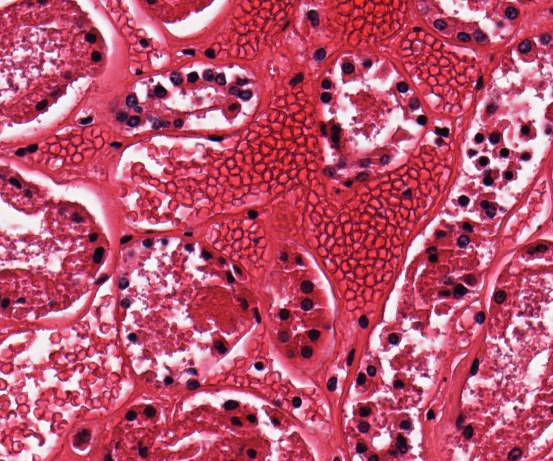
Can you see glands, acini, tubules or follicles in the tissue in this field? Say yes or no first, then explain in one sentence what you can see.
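Yes. The field is crowded with rounded and oval tubular profiles, with a branching blood-filled vessel running through its centre.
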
